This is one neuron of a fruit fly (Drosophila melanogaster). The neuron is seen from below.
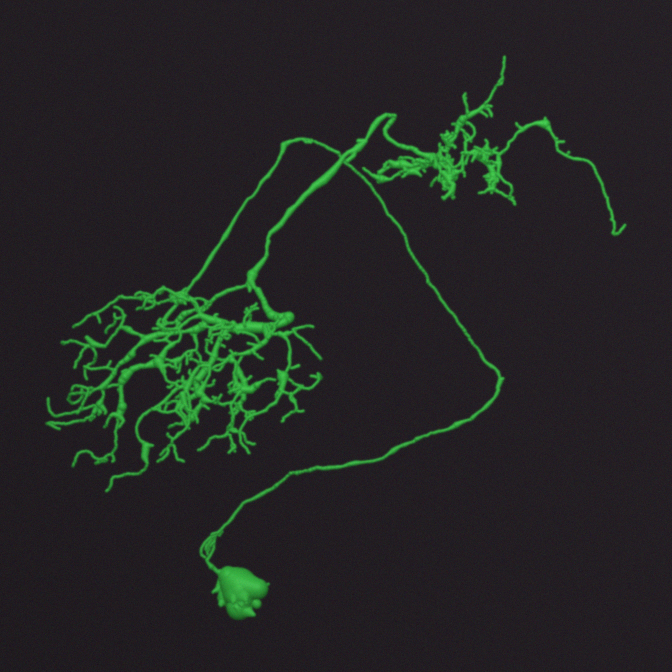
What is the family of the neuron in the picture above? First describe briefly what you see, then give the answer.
In this view it is about as wide as it is tall. Its broad class is optic-lobe intrinsic neuron. Its family is T.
